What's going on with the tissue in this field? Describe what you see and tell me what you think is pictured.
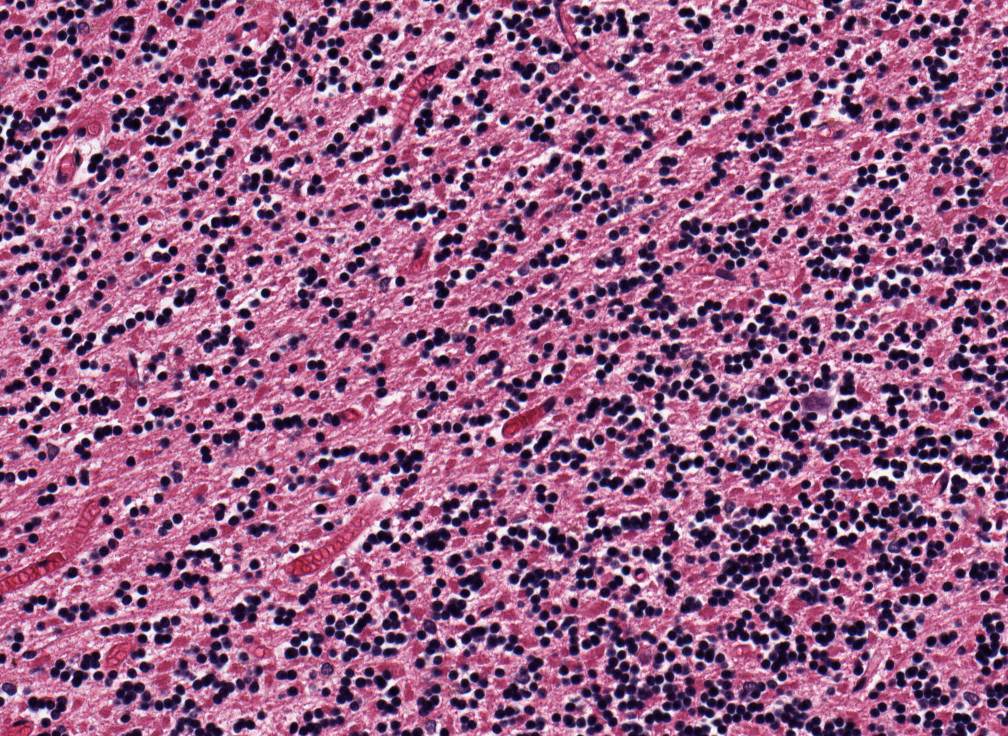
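A continuous sheet of closely scattered small dark nuclei fills the field, with no division into separate units. Most are round and deeply haematoxylin-stained, with little or no visible cytoplasm. Between them the pink background is finely fibrillary, not collagenous stroma. Several thin-walled capillaries in the left half and centre hold single-file red blood cells. Tissue: cerebellum.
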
